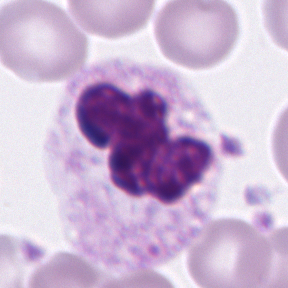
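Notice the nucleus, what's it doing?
It's split into several lobes, all joined together.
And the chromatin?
Dark purple and coarsely clumped.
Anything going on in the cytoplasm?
There's plenty of it, pale pinkish-lilac, with fine violet-pink granules scattered through.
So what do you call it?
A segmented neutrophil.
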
